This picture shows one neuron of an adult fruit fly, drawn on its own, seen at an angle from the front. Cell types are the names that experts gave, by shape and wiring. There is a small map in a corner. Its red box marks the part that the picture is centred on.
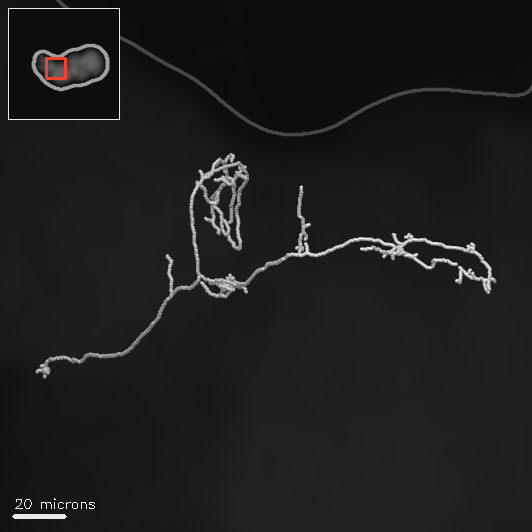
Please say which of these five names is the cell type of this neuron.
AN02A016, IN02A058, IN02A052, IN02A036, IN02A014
IN02A058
